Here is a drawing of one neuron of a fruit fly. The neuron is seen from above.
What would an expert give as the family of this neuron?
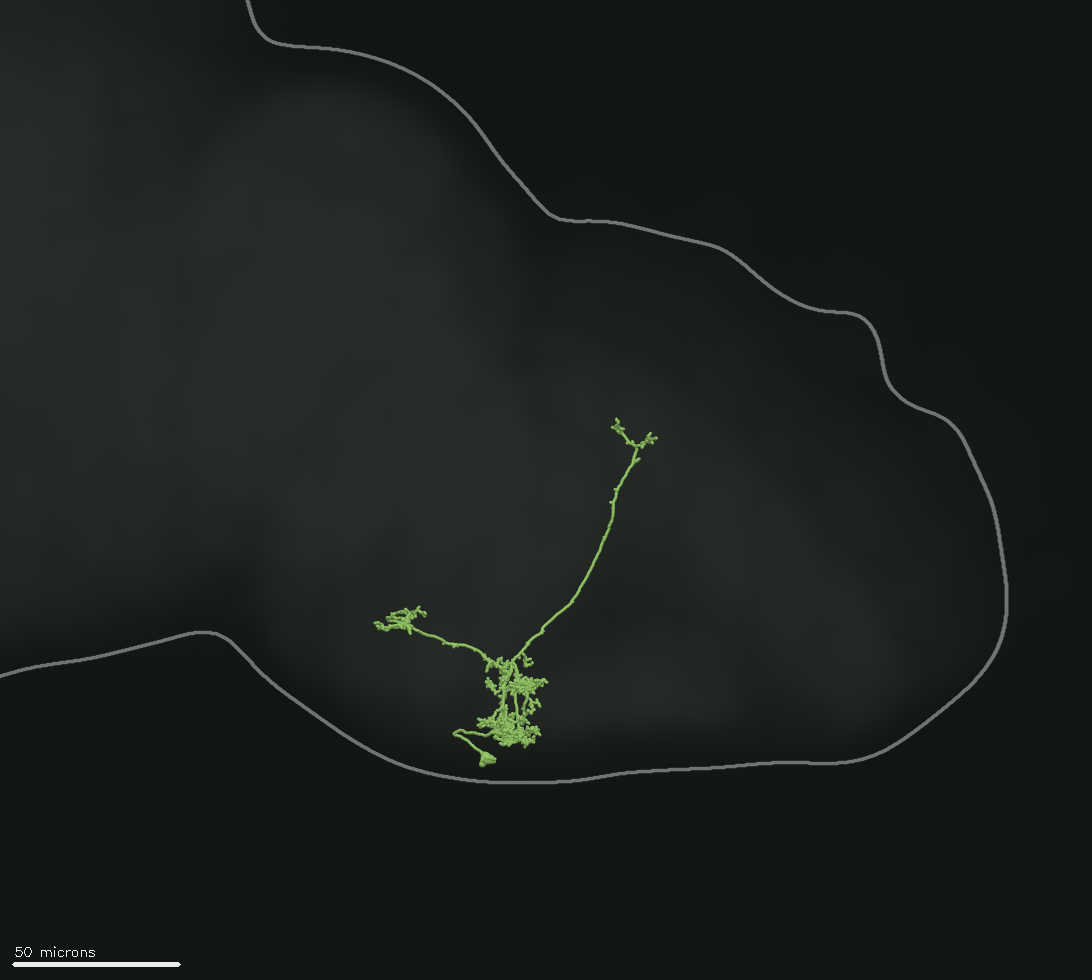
Y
